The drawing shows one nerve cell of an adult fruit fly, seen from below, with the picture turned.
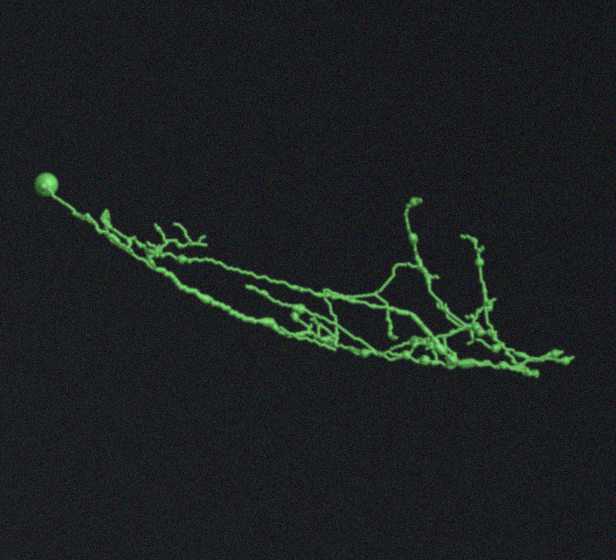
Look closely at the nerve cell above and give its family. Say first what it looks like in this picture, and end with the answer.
As drawn here it is more than twice as wide as it is tall. Its broad class is central-brain intrinsic neuron. The family is hemilineage LHp2.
